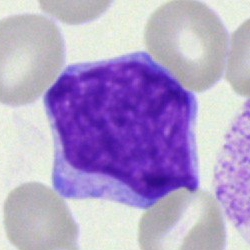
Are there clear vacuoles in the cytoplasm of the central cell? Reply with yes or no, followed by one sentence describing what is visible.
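No. The cytoplasm contains no vacuoles.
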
